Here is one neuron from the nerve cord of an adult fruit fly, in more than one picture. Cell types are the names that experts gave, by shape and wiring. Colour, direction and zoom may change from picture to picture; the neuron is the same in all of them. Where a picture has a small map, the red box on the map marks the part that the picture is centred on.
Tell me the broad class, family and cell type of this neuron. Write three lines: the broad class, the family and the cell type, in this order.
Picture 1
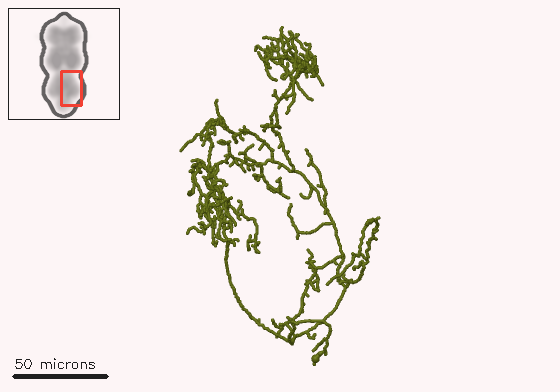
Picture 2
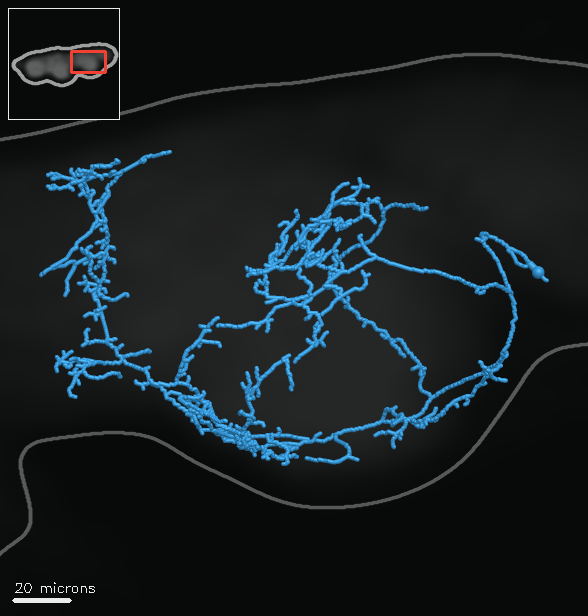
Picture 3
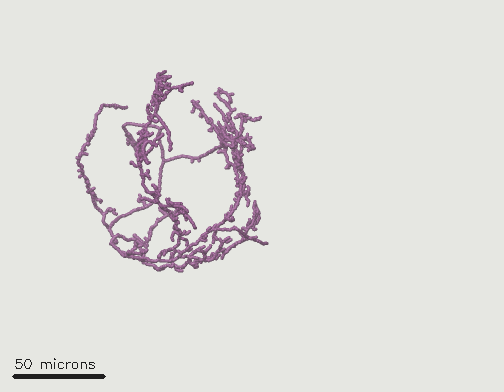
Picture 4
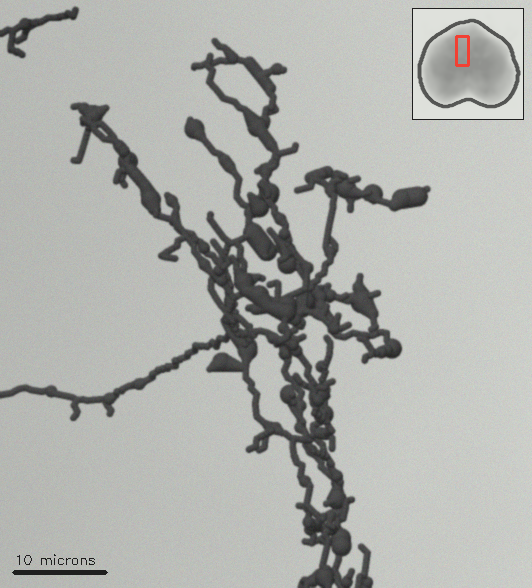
nerve-cord intrinsic neuron
hemilineage 19A
IN19A057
